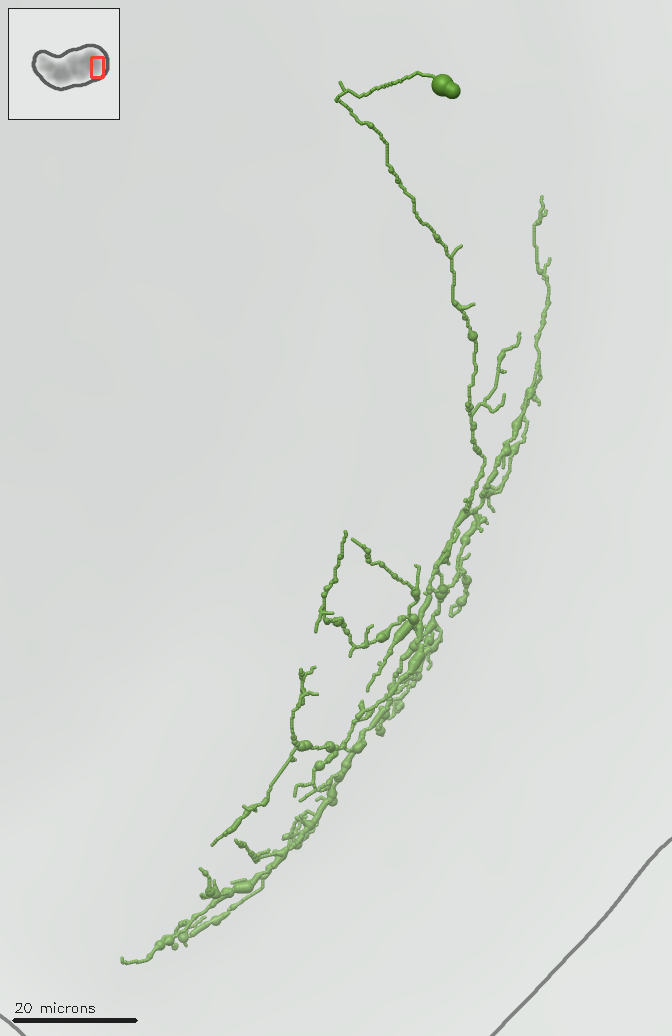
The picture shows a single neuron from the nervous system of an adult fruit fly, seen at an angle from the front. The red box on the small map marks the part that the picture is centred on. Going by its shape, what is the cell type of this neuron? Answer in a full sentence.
The cell type is Cm12.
